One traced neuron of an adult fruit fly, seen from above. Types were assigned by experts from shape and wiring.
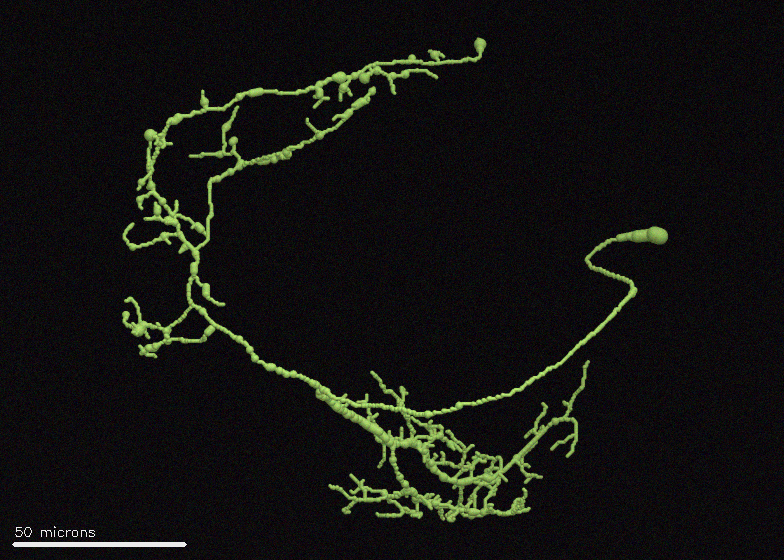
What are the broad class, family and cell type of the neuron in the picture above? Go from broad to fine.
central-brain intrinsic neuron; hemilineage SLPav2; SMP045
